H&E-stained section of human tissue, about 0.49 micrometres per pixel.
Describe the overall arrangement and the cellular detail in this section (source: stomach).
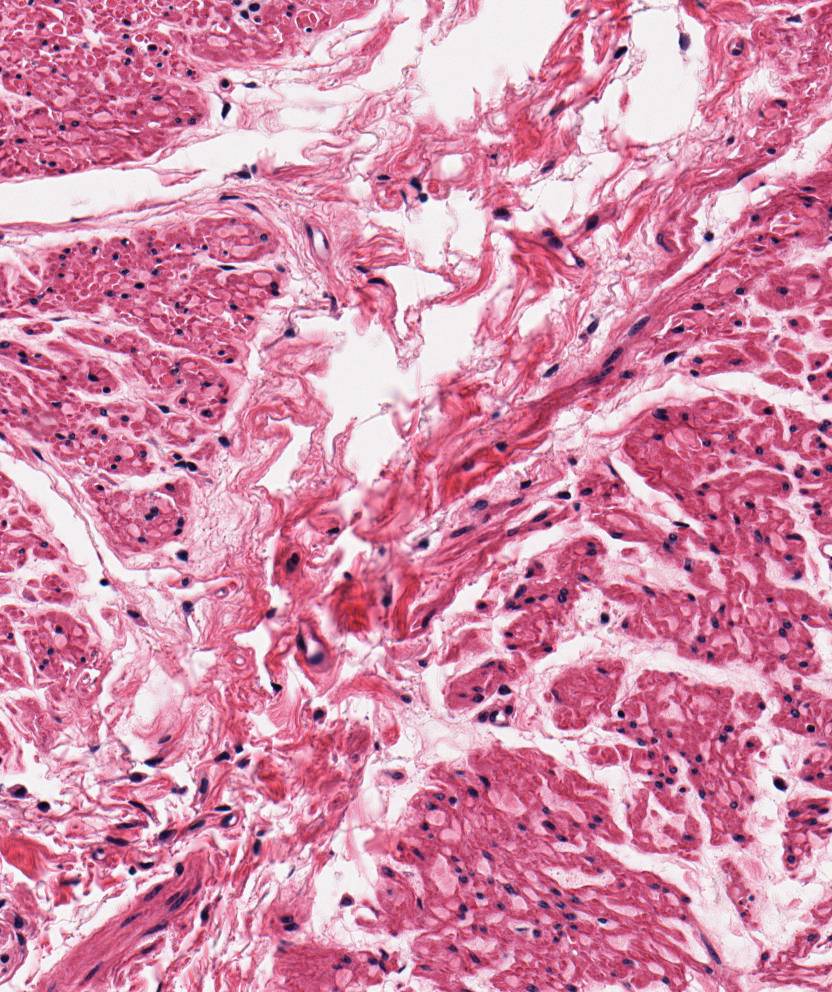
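Bundles of smooth muscle, cut in different planes, make up the field, with strands of loose connective tissue between them. In the bundles at the upper left and right, the smooth muscle cells are cut across, showing round, centrally placed nuclei. The centre and upper middle hold loose, wavy, pale pink collagen with scattered spindle-shaped nuclei. Fat cells are absent.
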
